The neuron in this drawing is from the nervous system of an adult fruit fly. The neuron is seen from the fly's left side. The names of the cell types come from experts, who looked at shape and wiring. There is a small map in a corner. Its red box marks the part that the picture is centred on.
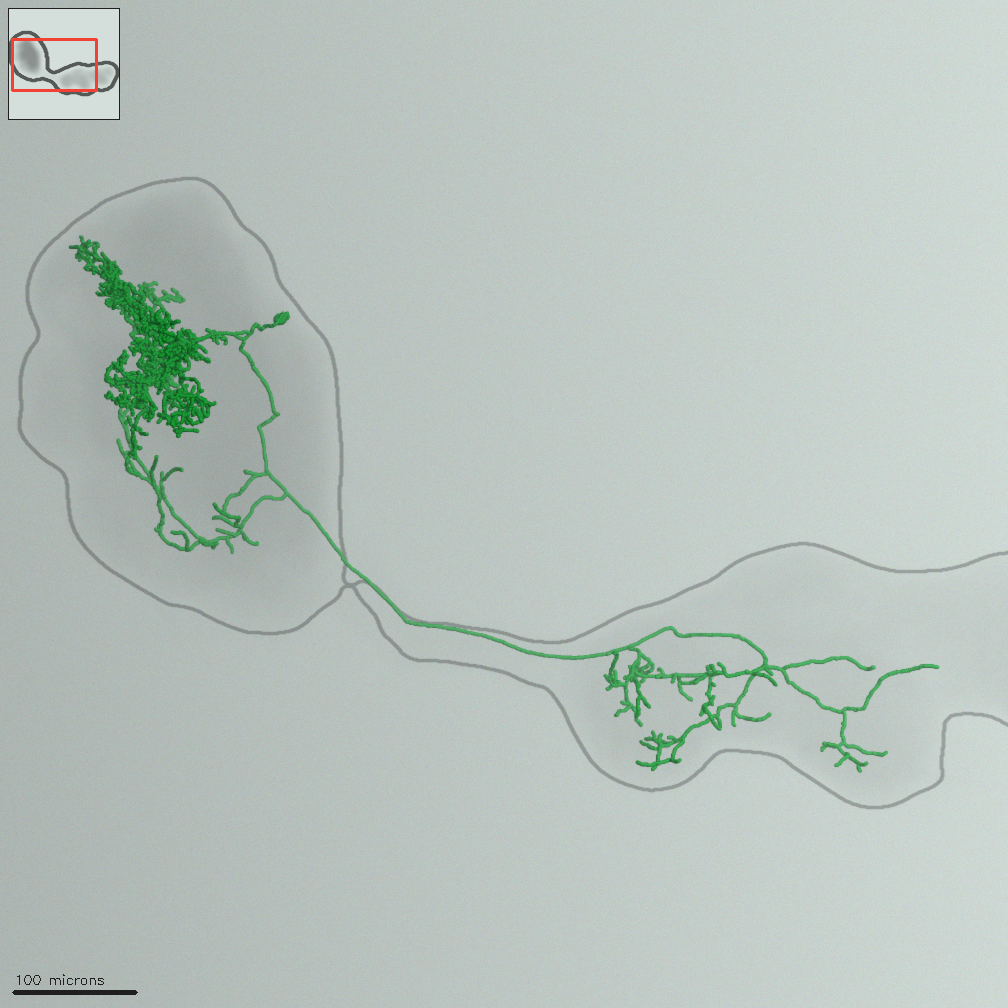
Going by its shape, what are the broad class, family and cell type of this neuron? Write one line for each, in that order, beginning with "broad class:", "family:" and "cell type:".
broad class: descending neuron
family: DNpe
cell type: DNpe025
